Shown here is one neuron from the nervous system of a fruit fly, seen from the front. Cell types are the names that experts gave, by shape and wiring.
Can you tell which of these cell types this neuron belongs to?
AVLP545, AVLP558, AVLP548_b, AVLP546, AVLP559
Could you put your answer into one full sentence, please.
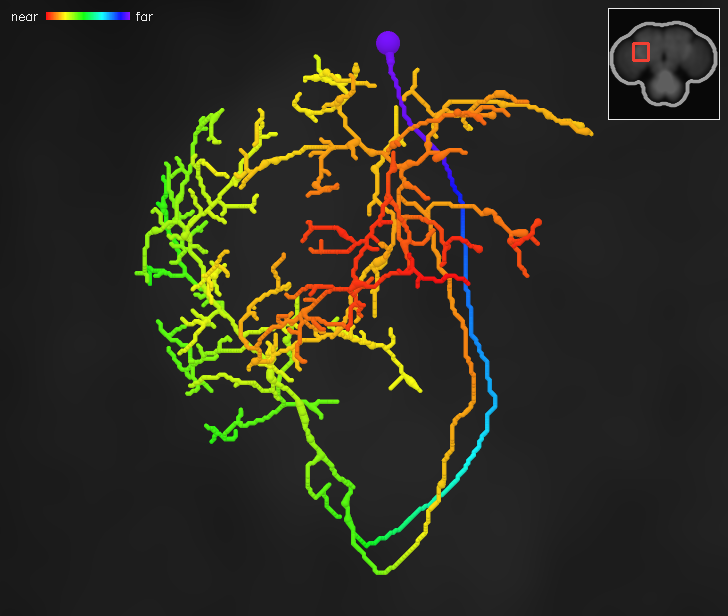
Of the cell type AVLP558 is this neuron.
